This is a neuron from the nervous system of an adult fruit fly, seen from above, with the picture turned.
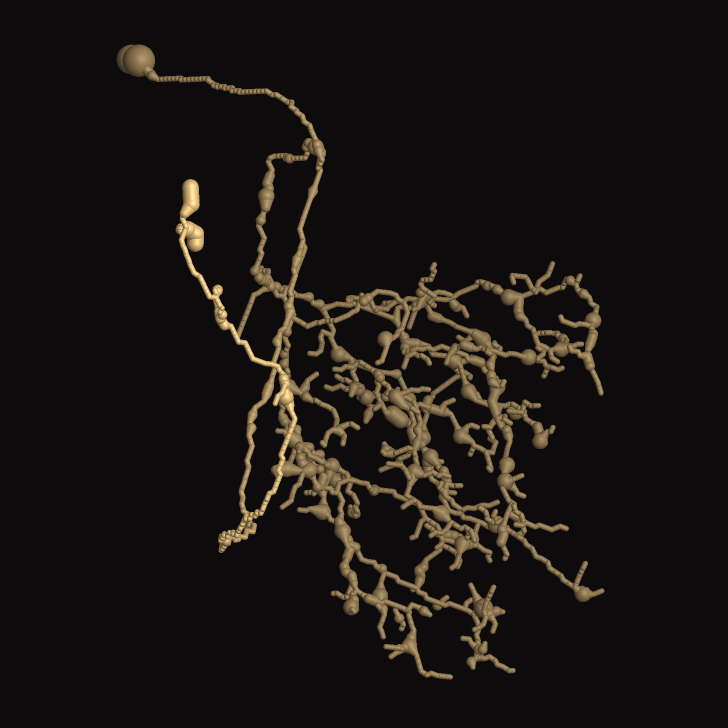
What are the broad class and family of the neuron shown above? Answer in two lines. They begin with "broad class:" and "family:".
broad class: visual projection neuron
family: LC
